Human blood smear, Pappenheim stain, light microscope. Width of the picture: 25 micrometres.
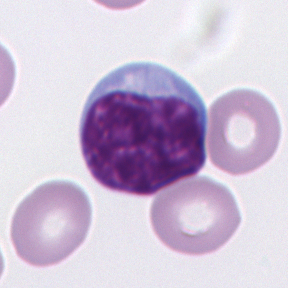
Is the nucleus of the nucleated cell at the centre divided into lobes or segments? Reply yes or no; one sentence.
No, what this cell has is an undivided, compact round, oval or kidney-shaped nucleus.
